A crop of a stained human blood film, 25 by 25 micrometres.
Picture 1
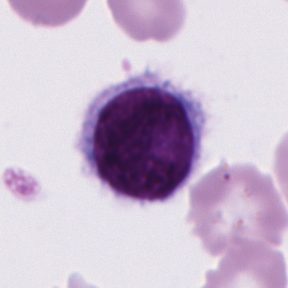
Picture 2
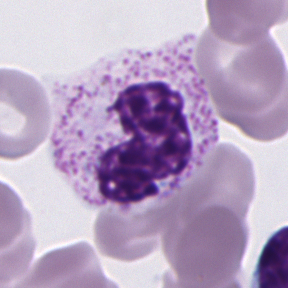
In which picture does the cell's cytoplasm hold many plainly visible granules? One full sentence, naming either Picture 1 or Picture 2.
The cytoplasm of the cell shown in picture 2 carries many visible granules.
